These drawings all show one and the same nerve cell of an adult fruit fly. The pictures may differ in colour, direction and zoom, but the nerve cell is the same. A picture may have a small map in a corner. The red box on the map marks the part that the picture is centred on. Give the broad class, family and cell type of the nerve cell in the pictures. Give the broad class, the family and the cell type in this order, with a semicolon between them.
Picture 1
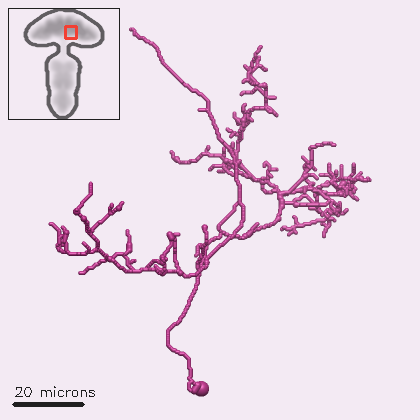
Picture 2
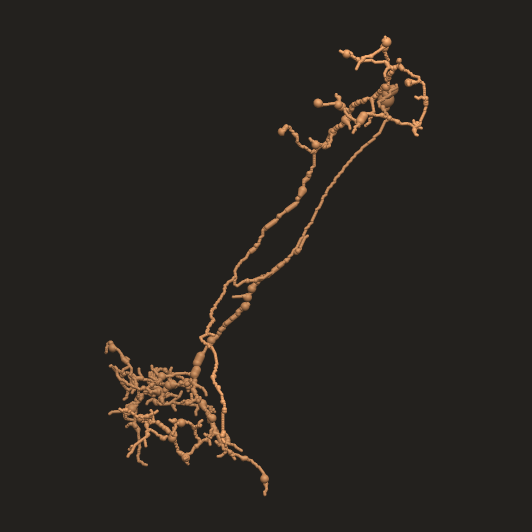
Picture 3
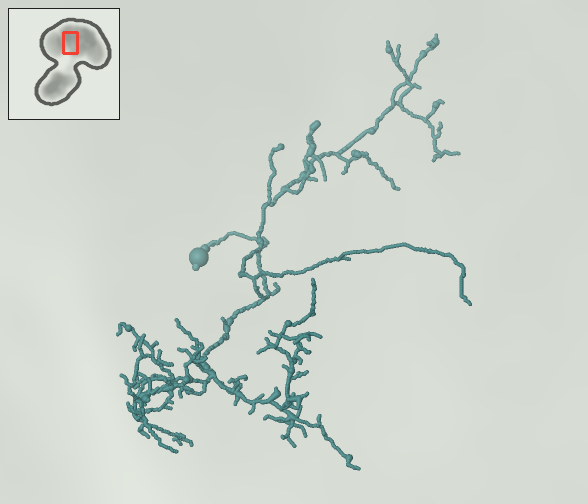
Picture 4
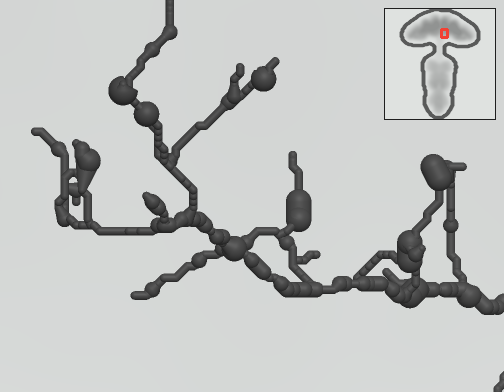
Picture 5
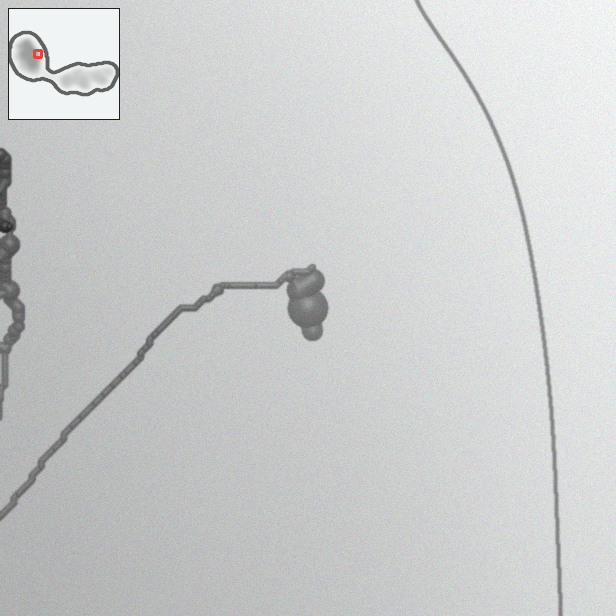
central-brain intrinsic neuron; hemilineage DM5_ventral; WED164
